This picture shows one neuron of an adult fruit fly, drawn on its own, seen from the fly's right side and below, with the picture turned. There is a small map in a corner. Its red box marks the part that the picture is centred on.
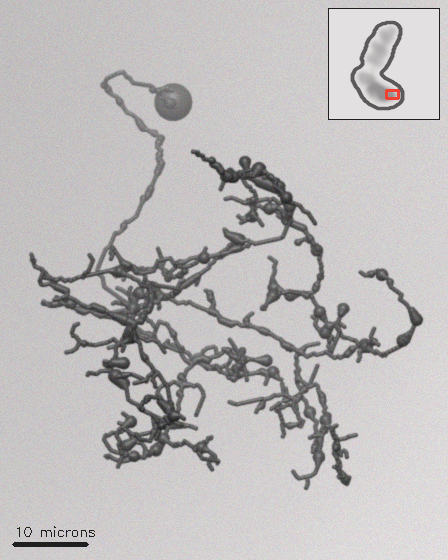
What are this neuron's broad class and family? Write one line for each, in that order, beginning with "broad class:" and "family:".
broad class: central-brain intrinsic neuron
family: hemilineage SLPpm1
